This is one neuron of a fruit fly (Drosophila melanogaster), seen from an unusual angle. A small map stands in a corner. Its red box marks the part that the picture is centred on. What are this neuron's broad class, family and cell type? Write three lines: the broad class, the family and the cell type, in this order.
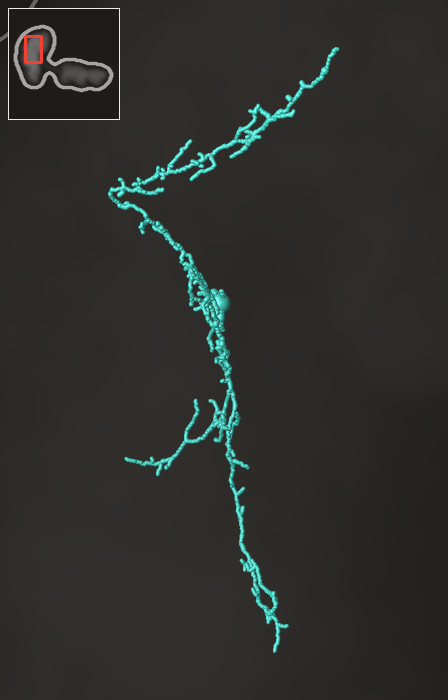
central-brain intrinsic neuron
DN1
DN1pA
